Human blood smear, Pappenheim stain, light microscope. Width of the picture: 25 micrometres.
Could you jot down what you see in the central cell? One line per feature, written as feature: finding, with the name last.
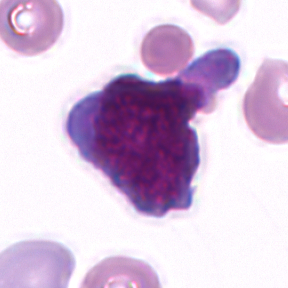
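Outline: irregular and angular, with fairly straight edges and corners
Nucleus: fills most of the cell
Cytoplasm: scant, clearest as a crescent on the left side
Projection: blue and tongue-like, extending from the upper right
Name: atypical promyelocyte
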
